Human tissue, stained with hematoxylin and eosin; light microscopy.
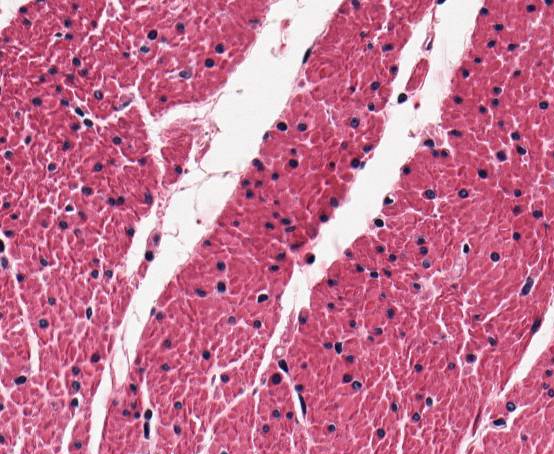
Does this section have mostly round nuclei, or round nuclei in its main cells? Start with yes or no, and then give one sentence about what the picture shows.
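Yes. Each muscle cell profile that shows a nucleus contains a single dark, rounded nucleus.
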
